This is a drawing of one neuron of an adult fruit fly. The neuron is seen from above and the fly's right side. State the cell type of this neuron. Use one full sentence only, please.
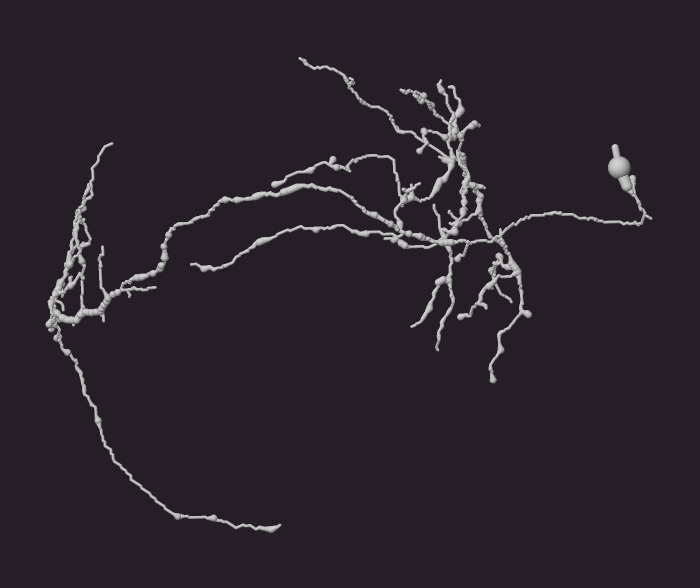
The cell type held by this neuron is IN17A079.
